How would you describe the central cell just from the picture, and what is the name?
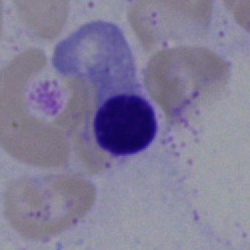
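A uniformly stained, very dark purple nucleus shows no chromatin pattern and no nucleoli. It lies at the lower end of the cell rather than in the centre. The cytoplasm contains no granules. The cell is an erythroblast.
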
